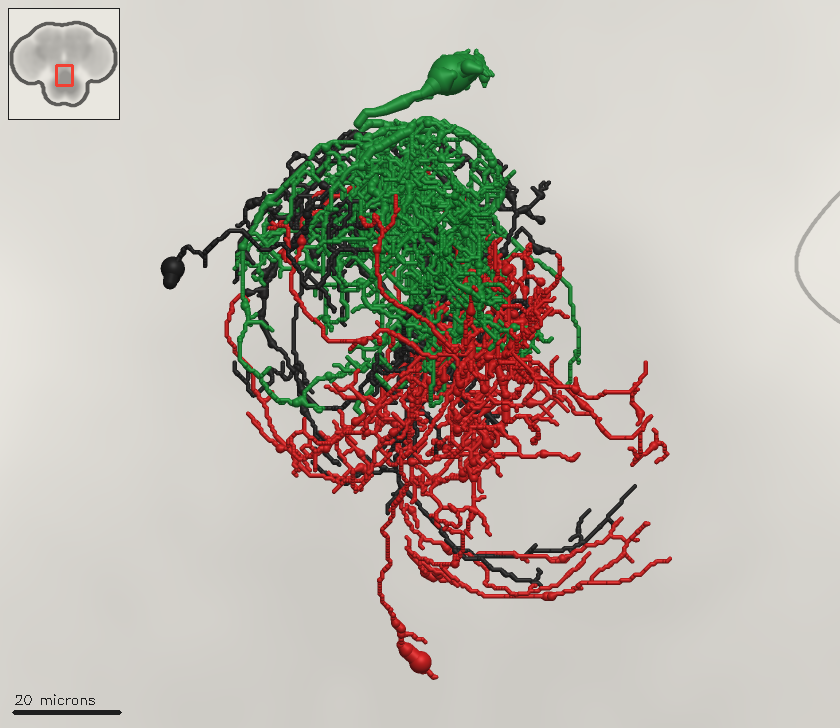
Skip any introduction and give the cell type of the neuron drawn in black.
INXXX474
